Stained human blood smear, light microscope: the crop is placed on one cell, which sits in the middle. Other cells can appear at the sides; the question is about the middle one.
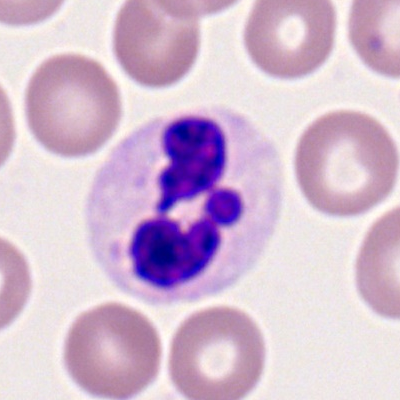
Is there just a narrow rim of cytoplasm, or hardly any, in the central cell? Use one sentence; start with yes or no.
No, there is abundant cytoplasm around the nucleus.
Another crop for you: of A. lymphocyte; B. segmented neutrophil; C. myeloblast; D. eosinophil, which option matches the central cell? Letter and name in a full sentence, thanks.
Located in the middle of the crop is a segmented neutrophil, and option B is therefore correct.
